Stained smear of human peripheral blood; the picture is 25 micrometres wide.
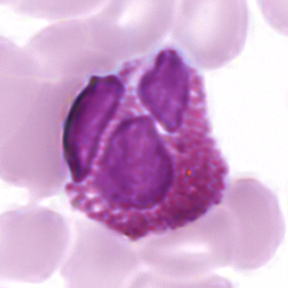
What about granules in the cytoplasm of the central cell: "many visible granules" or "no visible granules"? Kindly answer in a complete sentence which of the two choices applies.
This cell has a cytoplasm with many visible granules.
